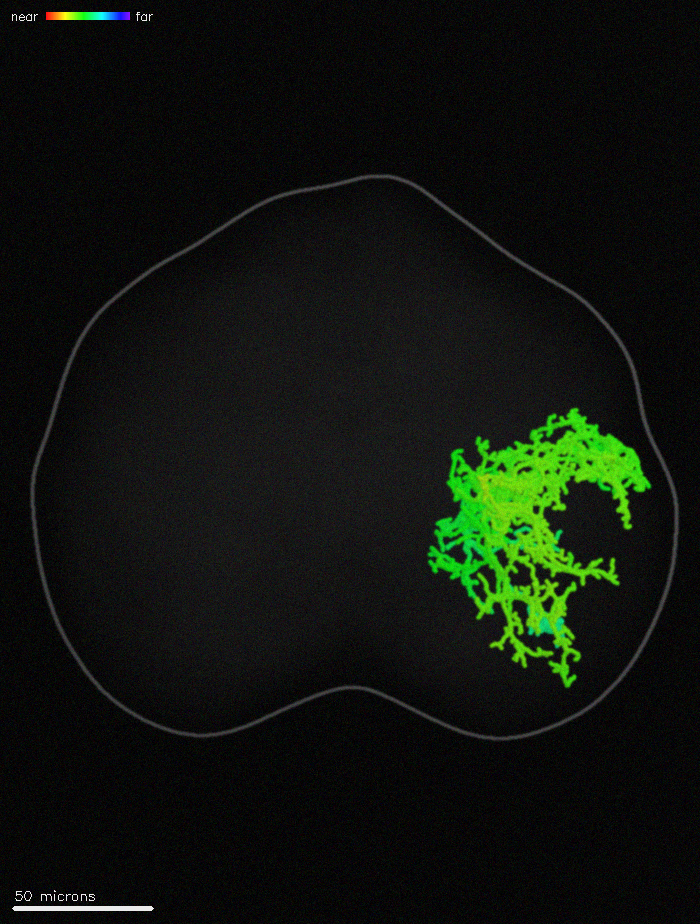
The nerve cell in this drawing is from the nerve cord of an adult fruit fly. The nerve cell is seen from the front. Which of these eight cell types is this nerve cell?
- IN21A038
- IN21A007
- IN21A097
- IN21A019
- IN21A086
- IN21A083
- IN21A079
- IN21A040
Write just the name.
IN21A007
